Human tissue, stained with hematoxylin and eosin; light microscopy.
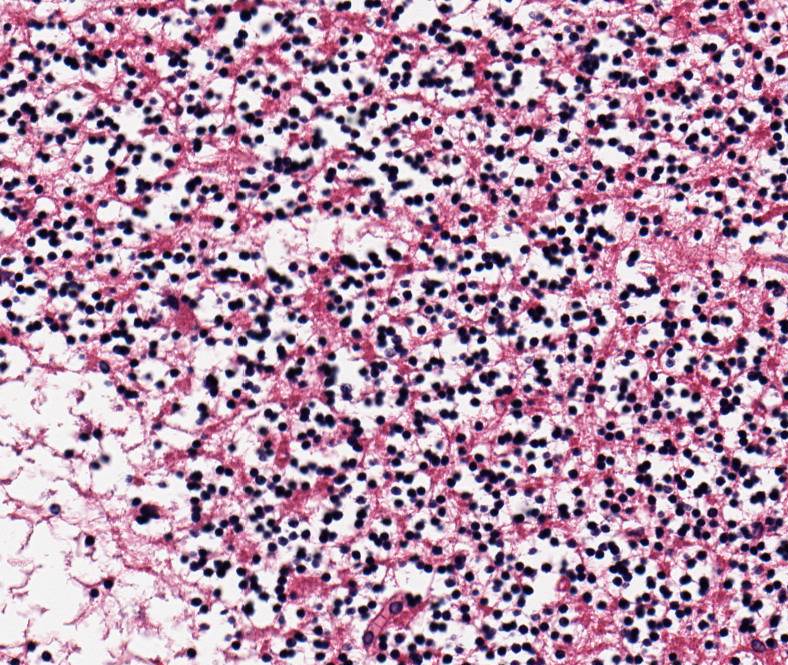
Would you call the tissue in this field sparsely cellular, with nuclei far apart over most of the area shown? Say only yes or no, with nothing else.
No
